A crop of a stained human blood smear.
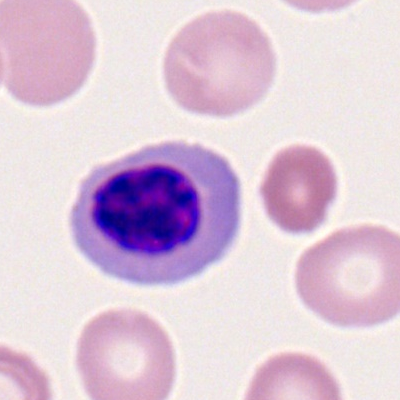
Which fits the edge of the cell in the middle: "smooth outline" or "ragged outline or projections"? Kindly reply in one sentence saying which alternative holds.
Smooth rather than rough is the outline of this cell.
